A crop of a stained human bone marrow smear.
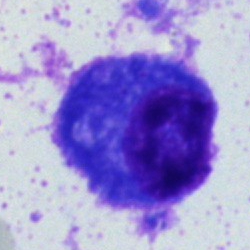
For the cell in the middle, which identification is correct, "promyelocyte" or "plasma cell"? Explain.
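Plasma cell, I'd say. The nucleus is off-centre towards the right, and the deep blue cytoplasm is abundant, filling about half of the cell, with paler mottled patches on the left.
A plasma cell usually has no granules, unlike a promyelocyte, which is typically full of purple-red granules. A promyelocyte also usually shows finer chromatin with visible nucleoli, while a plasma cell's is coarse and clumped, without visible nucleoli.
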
